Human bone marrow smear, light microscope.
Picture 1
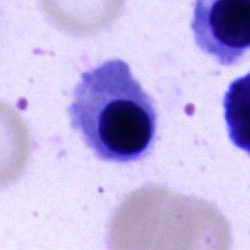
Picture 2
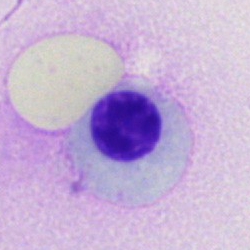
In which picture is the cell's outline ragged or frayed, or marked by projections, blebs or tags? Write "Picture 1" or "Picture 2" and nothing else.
Picture 1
